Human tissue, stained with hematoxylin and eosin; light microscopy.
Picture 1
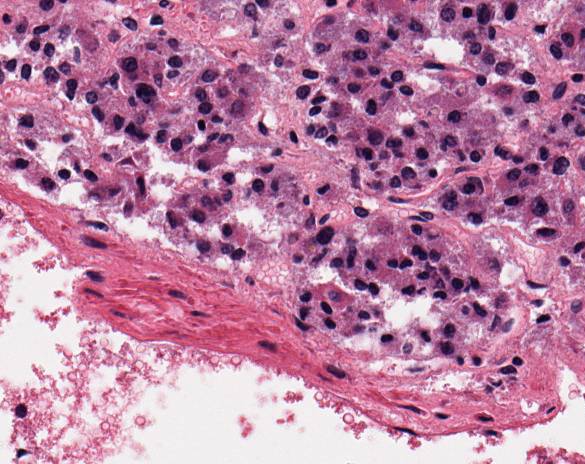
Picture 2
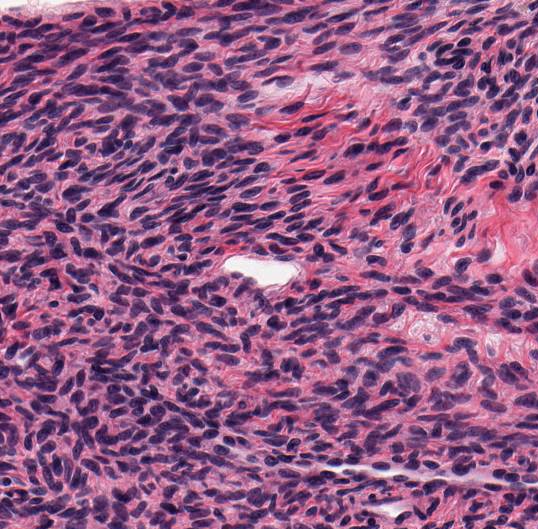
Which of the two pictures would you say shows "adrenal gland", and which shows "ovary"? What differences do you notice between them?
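The adrenal gland is in picture 1 and the ovary in picture 2. First, cell shape: picture 1 has closely packed polygonal cells filling the upper and right parts of the field, while in picture 2 most nuclei are oval to spindle-shaped and stain dark purple. Second, nuclei: in picture 1 they are round to oval, dark and fairly uniform in size. Third, arrangement: the cells of picture 1 form no glands or lumens, whereas in picture 2 the elongated nuclei run in short streams that change direction across the field. Fourth, cytoplasm: the cells of picture 2 have scant pale pink cytoplasm with indistinct borders. Fifth, fibrous tissue: picture 1 has a band of dense pink fibrous tissue with elongated nuclei running diagonally across the lower left, and picture 2 has wavy pink collagen fibres with fewer cells in the upper right.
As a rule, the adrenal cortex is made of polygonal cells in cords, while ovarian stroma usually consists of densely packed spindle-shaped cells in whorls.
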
